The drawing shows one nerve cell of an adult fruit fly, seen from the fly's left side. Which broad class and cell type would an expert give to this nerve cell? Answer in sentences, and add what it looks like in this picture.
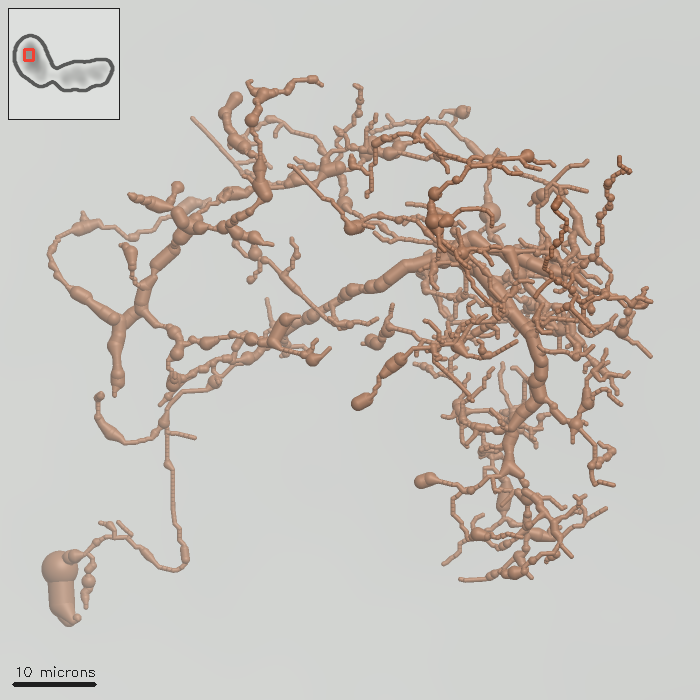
This is a central-brain intrinsic neuron. The cell type is CB1340. The cell body can be seen at the lower left of the picture. By the scale bar it is about 75 microns wide in this view. More than a hundred branch ends can be seen.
